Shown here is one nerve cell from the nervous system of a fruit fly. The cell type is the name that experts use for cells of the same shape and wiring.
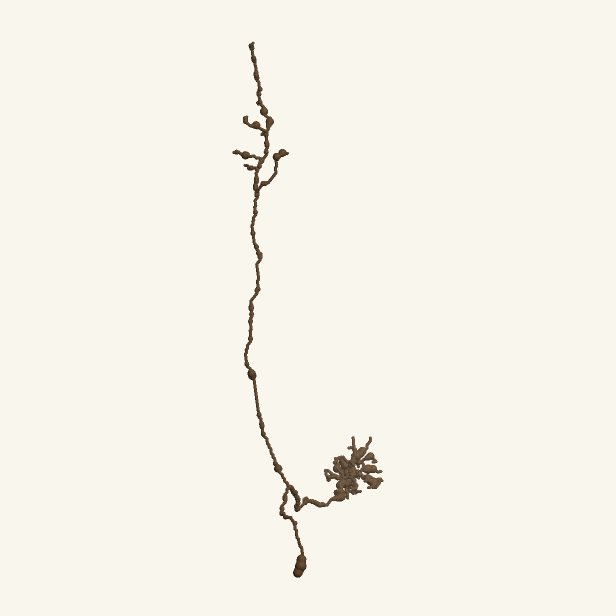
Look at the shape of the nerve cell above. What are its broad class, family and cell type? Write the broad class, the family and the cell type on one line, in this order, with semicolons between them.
visual projection neuron; LPC; LPC1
